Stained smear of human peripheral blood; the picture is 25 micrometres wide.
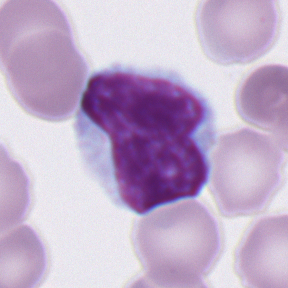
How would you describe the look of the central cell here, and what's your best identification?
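The nucleus has an irregular outline, with a notch cut into its right edge. The cytoplasm is pale greyish blue, with no distinct granules visible. On the left, the cell's edge is faint and poorly defined. Answer: typical lymphocyte.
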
